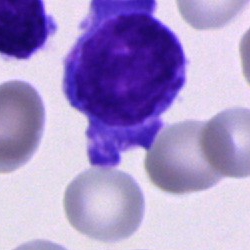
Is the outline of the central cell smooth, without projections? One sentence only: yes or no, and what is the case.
No, there is a ragged or frayed outline, or projections, blebs or tags, on this cell.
